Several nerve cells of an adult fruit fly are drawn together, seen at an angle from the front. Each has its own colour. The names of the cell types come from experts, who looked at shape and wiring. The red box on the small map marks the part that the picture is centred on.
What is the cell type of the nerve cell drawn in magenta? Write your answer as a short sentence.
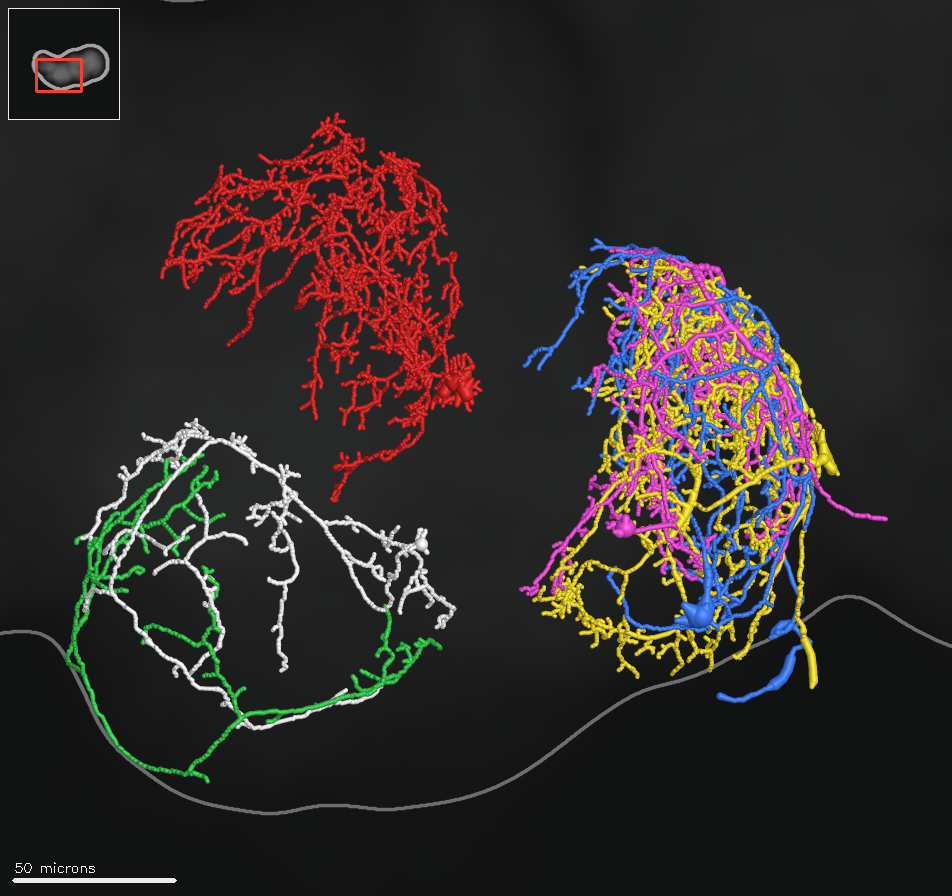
The cell type is Tergopleural/Pleural promotor MN.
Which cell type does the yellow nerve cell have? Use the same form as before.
The cell type is Fe reductor MN.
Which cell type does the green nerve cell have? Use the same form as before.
The cell type is SNpp45.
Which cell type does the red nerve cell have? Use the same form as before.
The cell type is Pleural remotor/abductor MN.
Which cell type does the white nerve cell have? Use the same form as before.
The cell type is IN08A036.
